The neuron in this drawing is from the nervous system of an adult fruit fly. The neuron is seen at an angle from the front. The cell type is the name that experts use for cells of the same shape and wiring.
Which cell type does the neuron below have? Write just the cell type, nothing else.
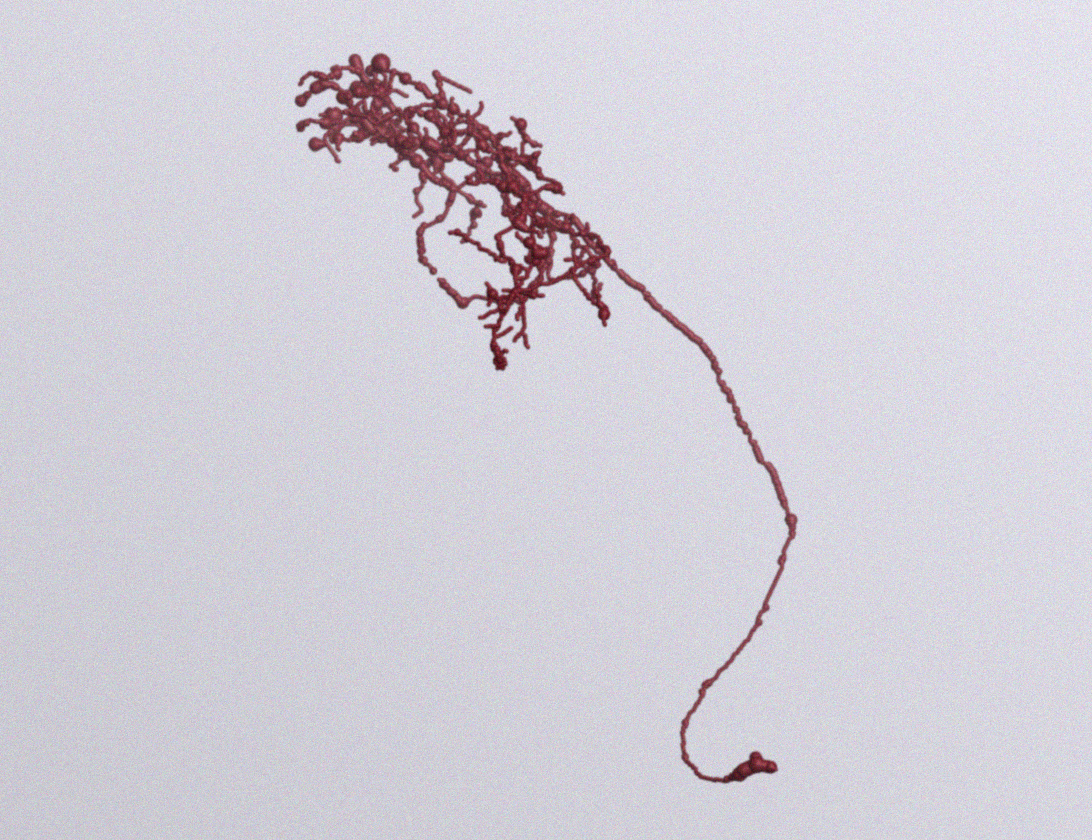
CB1178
